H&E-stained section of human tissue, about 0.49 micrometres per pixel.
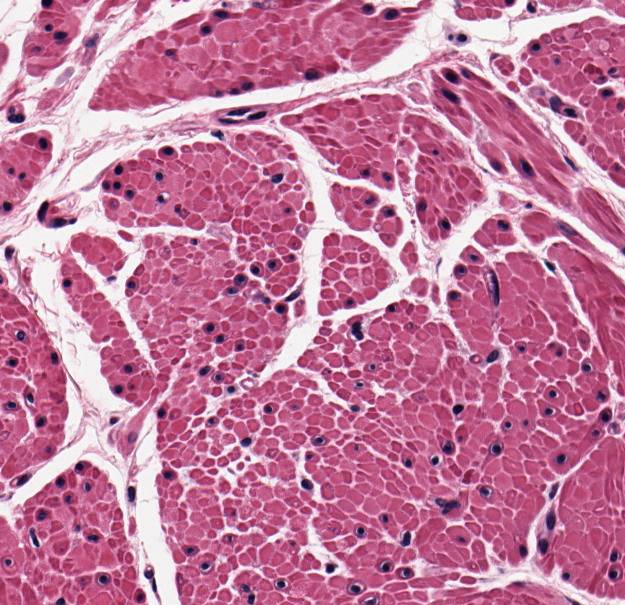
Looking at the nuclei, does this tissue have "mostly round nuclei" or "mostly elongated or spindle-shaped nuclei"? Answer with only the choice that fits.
Mostly round nuclei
